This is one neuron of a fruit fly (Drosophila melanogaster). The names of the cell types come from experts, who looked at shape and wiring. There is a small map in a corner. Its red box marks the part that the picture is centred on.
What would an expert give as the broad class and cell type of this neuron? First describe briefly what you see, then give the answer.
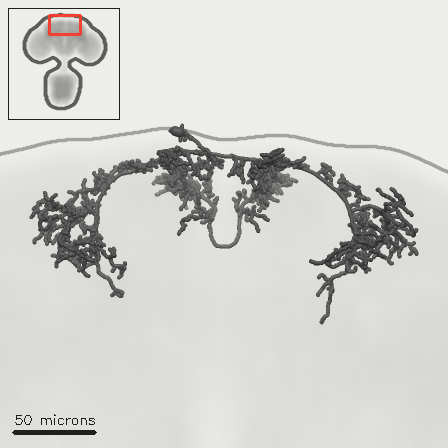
From left to right in the picture it spans about 250 microns. Dozens of branch ends can be seen. It is a central-brain intrinsic neuron. Its cell type is SIP102m.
